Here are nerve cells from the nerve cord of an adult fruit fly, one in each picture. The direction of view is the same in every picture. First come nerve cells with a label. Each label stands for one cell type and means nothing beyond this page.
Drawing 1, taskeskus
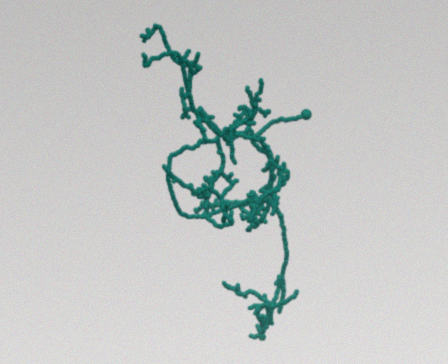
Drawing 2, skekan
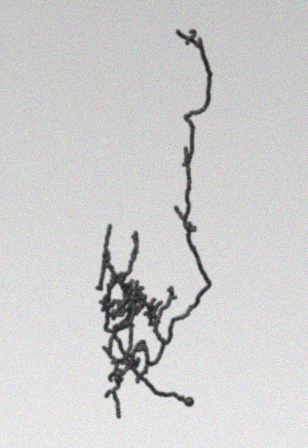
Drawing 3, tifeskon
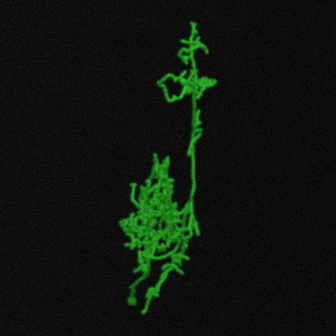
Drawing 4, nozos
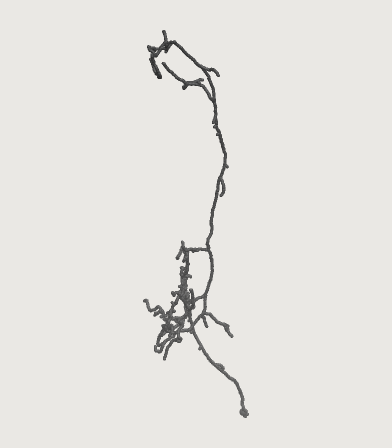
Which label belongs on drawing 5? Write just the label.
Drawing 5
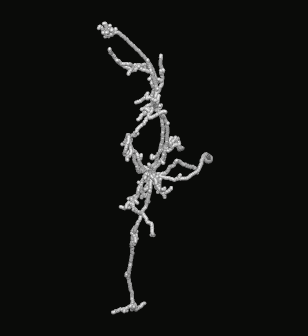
taskeskus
